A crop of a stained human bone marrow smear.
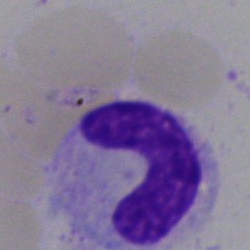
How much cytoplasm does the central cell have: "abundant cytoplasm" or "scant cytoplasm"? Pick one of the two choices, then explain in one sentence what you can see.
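Abundant cytoplasm. The cytoplasm is plentiful and pale lilac-grey.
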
